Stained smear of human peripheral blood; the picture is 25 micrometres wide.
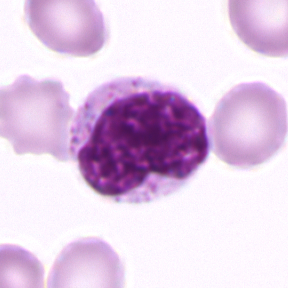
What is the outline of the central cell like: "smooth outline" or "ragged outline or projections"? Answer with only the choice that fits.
Smooth outline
